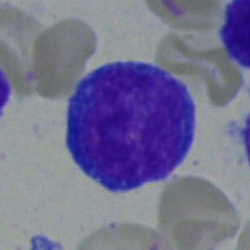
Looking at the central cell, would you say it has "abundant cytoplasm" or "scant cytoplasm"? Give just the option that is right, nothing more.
Scant cytoplasm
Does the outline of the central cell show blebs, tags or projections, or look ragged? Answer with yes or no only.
No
